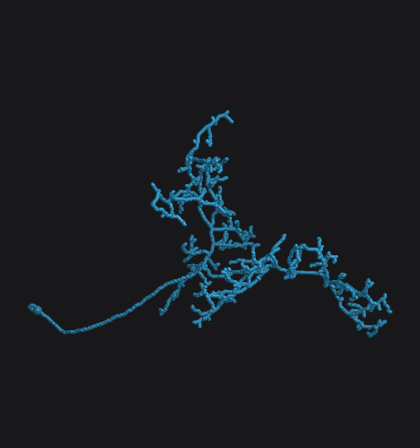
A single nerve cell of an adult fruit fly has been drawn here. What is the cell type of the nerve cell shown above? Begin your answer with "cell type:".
cell type: FB5G_c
